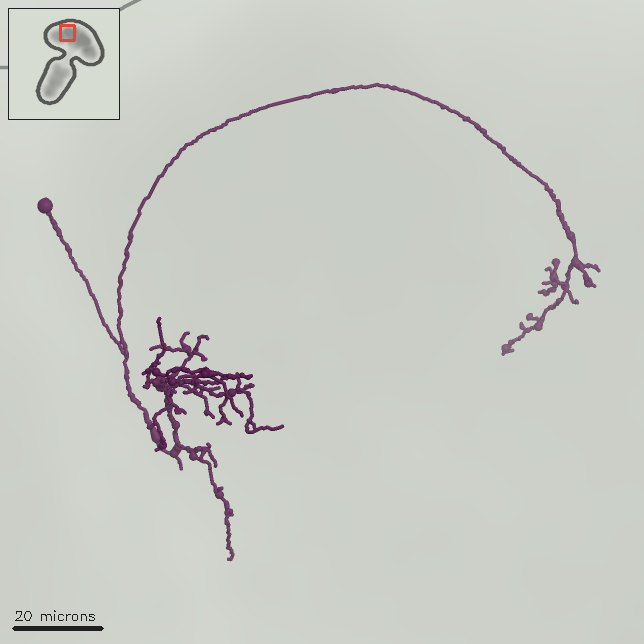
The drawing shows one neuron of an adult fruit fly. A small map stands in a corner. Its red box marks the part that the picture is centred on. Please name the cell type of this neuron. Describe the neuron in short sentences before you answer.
It is in the brain and does not reach the nerve cord. From left to right in the picture it spans about 130 microns. Dozens of branch ends can be seen. It is a central-brain intrinsic neuron. It is of cell type PLP043.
